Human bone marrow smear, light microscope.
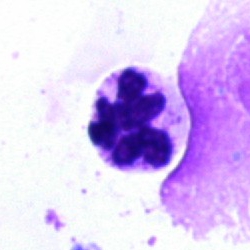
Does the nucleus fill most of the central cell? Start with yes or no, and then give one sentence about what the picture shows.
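Yes. The nucleus fills most of the cell, leaving a narrow rim of cytoplasm.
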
